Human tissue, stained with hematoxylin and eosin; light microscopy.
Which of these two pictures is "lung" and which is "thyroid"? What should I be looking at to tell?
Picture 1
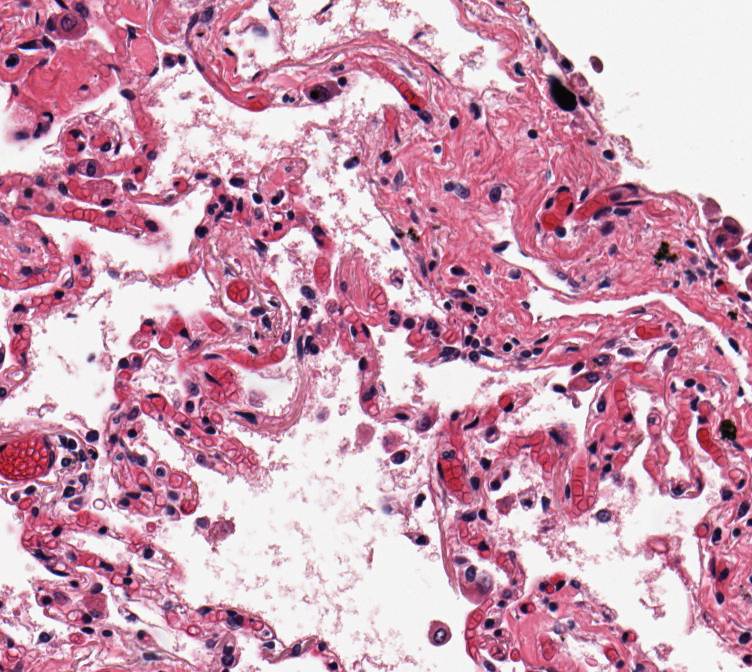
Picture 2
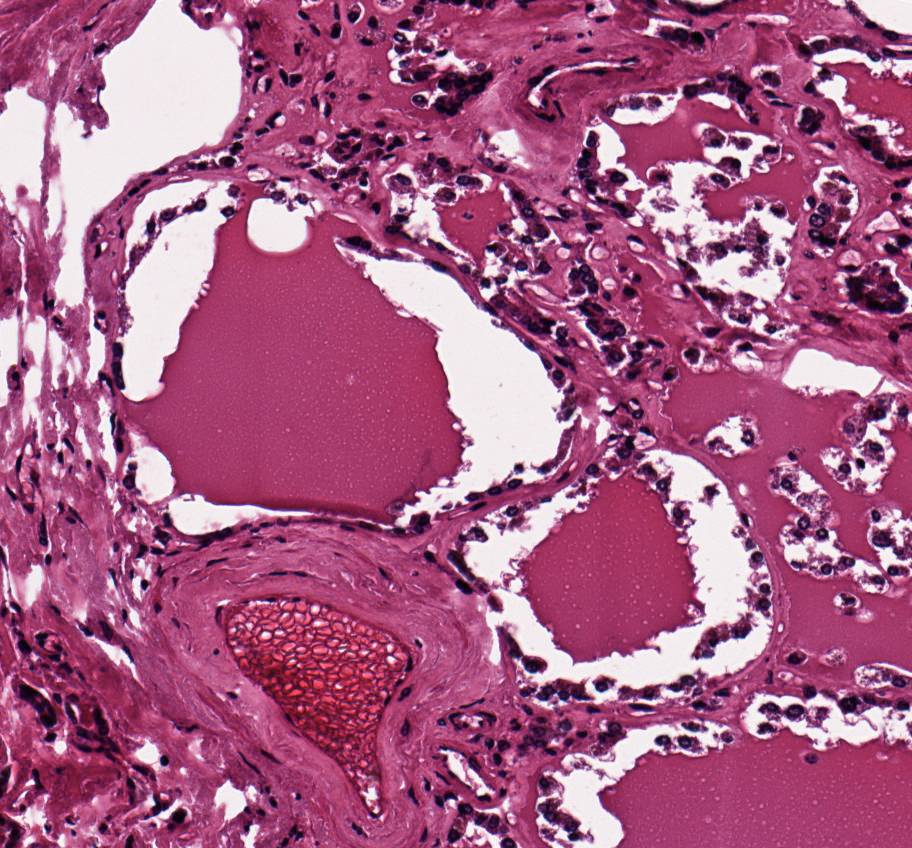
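Picture 1 is lung; picture 2 is thyroid. In the lung, thin branching septa outline open airspaces in a lacy network over most of the field, their capillaries distended and packed with red blood cells. Only a few isolated rounded cells lie free in the airspaces, and small clumps of black pigment sit in connective tissue toward the upper right.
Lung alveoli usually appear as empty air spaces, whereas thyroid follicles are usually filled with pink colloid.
In the thyroid, thin cellular walls divide the field into many rounded to irregular spaces, most filled with smooth, homogeneous pink material, the largest in the upper left-centre.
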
